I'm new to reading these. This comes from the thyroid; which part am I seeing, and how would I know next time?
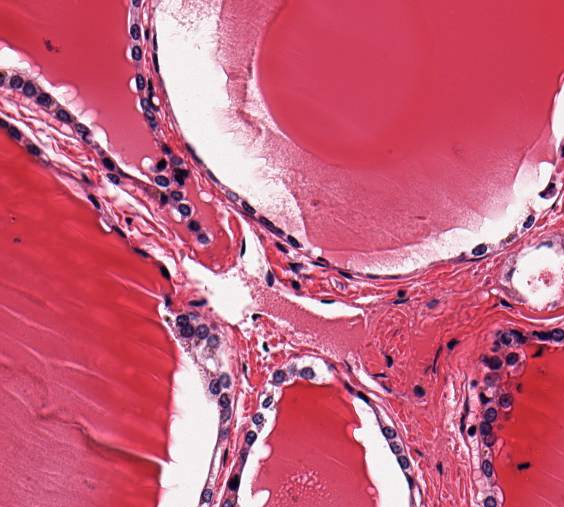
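Thyroid follicle is the tissue shown.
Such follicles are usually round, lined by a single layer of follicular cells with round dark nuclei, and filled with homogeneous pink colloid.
Here several large rounded follicles, each lined by a single layer of epithelial cells, have lumens filled with homogeneous pink eosinophilic material. Lining cells along the lower left and lower right edges have small round dark nuclei.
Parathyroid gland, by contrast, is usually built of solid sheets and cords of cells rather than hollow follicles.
A narrow branching band of stroma runs through the centre.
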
